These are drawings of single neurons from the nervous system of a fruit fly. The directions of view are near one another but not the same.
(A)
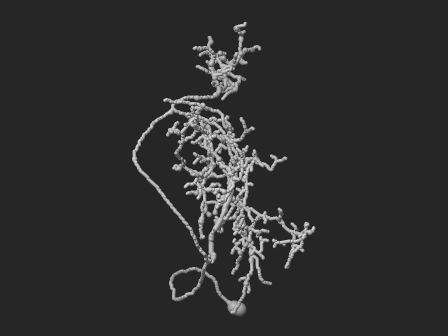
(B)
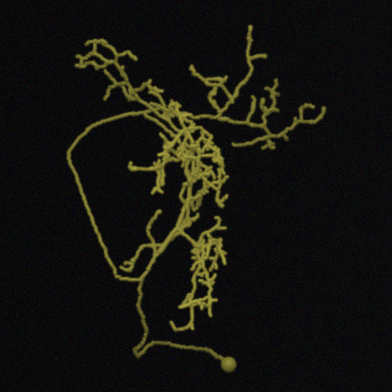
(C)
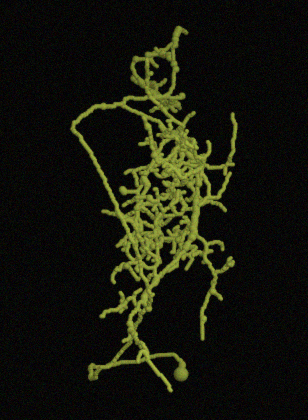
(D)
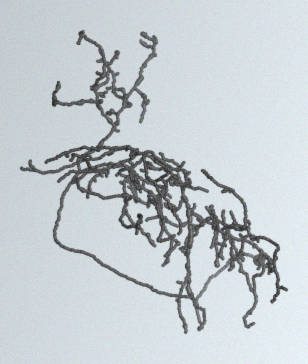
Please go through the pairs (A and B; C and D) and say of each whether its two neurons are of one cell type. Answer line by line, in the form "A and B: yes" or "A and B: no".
A and B: no
C and D: no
